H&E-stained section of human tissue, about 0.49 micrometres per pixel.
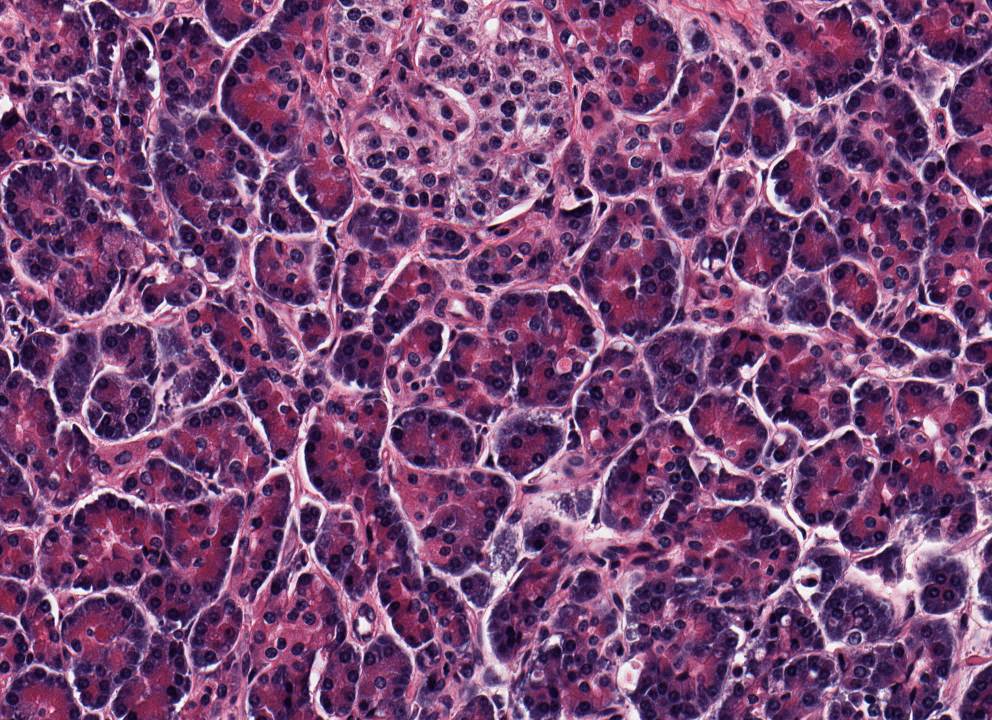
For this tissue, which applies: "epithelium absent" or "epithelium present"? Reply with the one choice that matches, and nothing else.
Epithelium present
